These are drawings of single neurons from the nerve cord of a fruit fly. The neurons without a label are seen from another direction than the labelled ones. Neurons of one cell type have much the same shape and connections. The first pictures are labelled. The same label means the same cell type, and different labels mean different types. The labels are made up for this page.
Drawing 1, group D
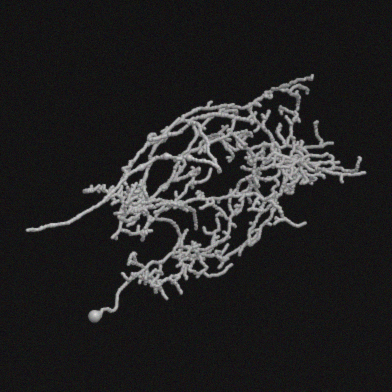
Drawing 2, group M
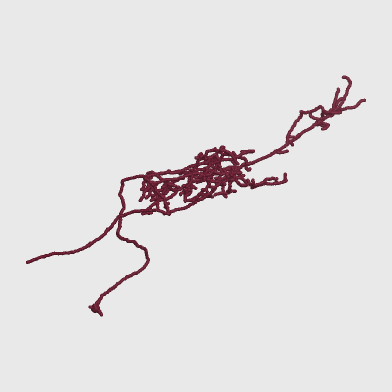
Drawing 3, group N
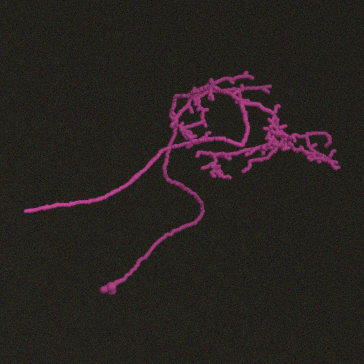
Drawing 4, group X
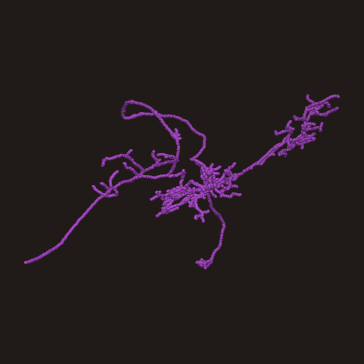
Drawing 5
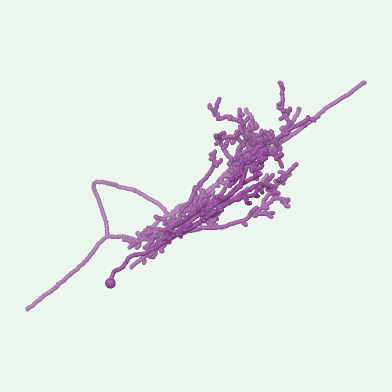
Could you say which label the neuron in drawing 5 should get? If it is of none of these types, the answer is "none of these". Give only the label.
group D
